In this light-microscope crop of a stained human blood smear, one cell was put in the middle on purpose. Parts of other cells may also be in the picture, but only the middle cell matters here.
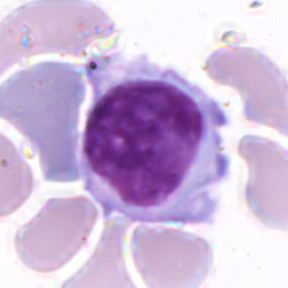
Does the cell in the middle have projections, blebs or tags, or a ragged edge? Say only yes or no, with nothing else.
Yes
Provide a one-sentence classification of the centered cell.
The cell in the exact centre of the crop is a plasma cell.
